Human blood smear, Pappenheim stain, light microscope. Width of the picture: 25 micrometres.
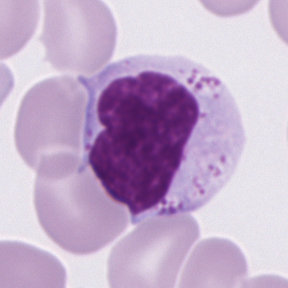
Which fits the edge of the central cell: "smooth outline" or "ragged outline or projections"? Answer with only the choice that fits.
Smooth outline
